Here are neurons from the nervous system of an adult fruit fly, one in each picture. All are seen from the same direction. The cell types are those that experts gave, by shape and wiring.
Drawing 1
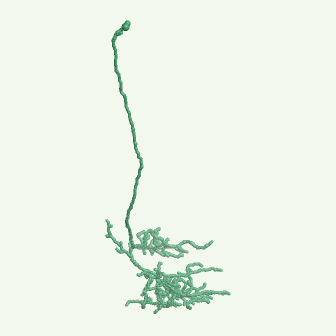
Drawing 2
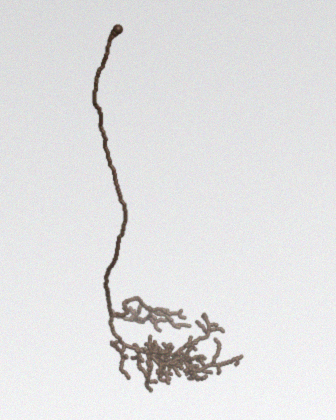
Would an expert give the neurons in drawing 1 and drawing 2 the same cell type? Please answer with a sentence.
They are of the same cell type.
